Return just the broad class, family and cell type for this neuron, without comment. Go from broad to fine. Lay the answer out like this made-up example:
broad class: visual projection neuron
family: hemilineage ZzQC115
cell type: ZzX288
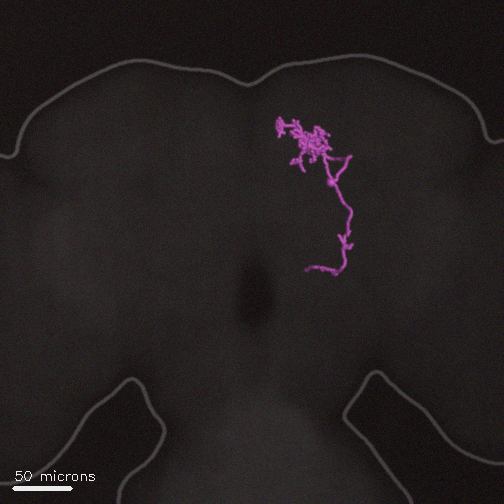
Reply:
broad class: central-brain intrinsic neuron
family: hemilineage CREa2_ventral
cell type: LAL031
